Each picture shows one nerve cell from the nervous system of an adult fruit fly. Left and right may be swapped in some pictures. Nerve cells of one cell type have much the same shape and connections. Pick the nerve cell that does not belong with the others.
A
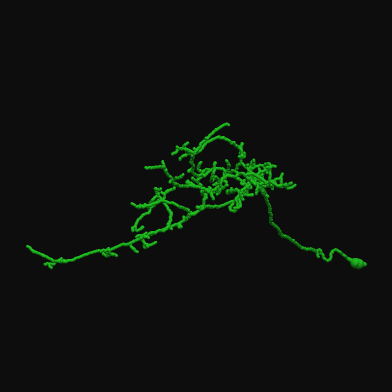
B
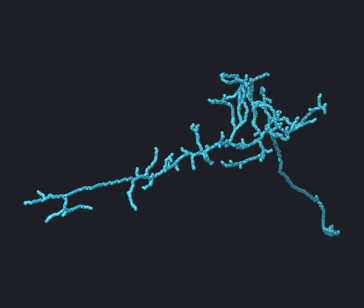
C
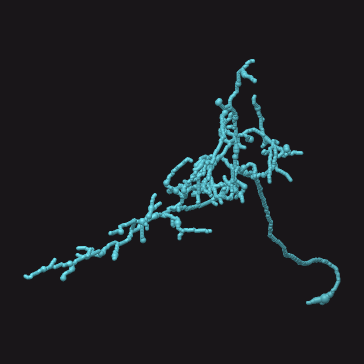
Picture B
